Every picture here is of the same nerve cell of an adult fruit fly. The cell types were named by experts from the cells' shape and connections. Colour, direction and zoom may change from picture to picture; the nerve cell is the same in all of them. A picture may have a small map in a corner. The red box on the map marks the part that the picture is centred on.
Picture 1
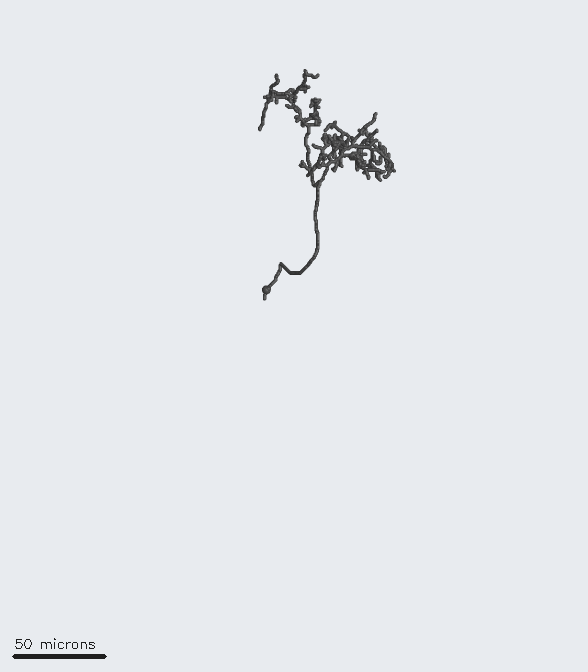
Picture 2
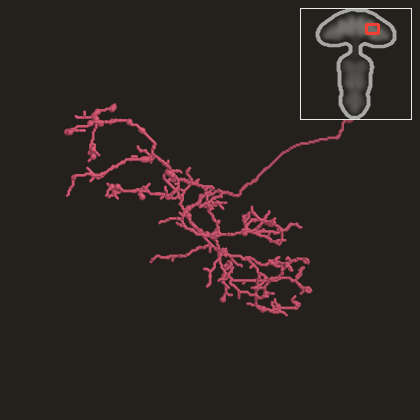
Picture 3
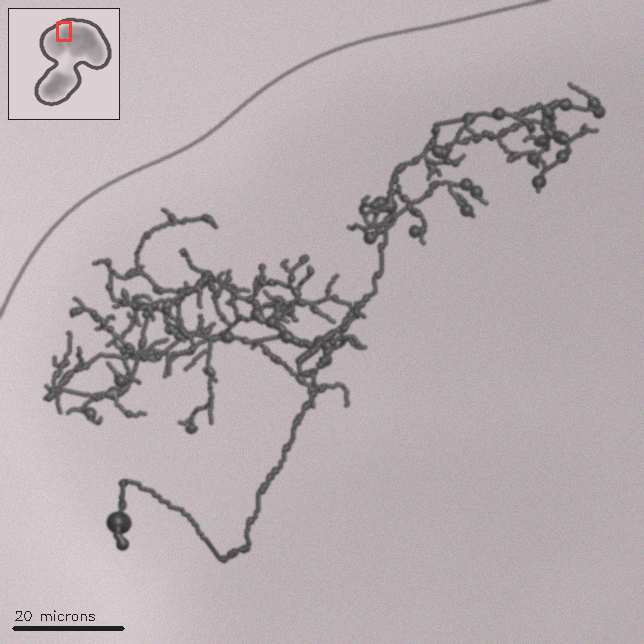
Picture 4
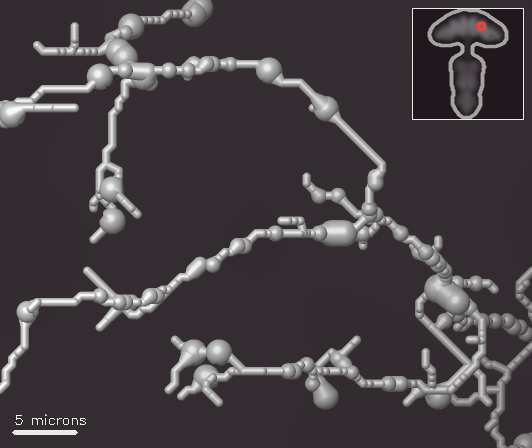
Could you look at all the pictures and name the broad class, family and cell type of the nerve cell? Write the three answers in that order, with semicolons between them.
central-brain intrinsic neuron; hemilineage LHa2; CB1114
